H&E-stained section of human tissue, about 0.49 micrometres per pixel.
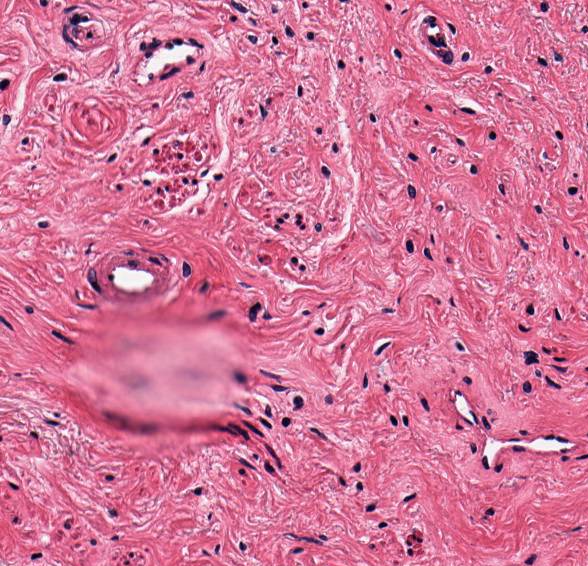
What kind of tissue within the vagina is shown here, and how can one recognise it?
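Dense connective tissue, pink and collagenous, fills the whole field, with no epithelium anywhere. Its collagen runs in wavy, interlacing bundles rather than one direction. Stromal cells are sparse, with small, dark, elongated spindle-shaped nuclei.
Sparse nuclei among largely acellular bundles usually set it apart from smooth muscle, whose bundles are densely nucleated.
Small vessels with thick, concentrically layered walls lie upper left.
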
